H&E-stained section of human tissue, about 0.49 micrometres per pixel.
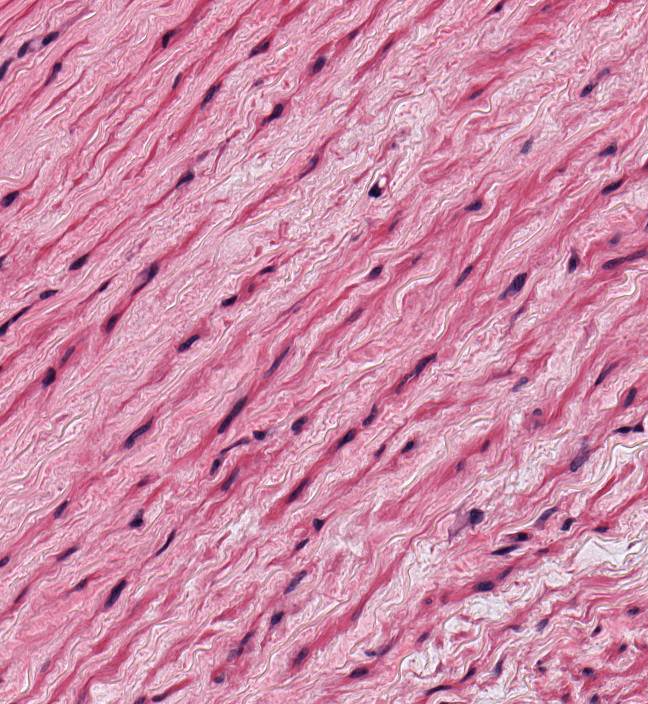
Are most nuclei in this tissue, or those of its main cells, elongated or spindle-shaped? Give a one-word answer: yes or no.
Yes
